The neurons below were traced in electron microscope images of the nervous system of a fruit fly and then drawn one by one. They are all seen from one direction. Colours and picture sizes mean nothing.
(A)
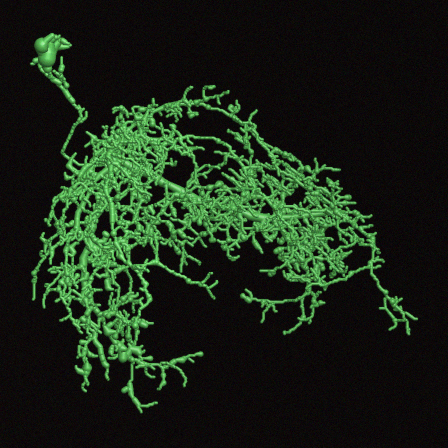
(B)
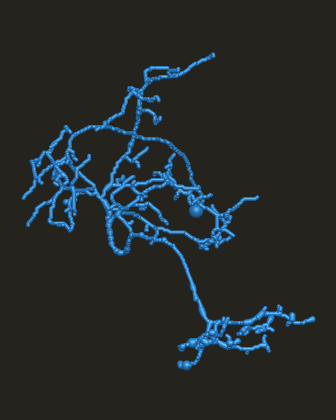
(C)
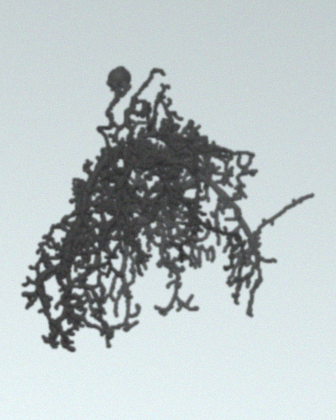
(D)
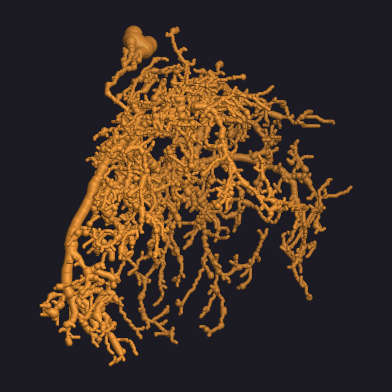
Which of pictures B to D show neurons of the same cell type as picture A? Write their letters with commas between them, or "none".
C, D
